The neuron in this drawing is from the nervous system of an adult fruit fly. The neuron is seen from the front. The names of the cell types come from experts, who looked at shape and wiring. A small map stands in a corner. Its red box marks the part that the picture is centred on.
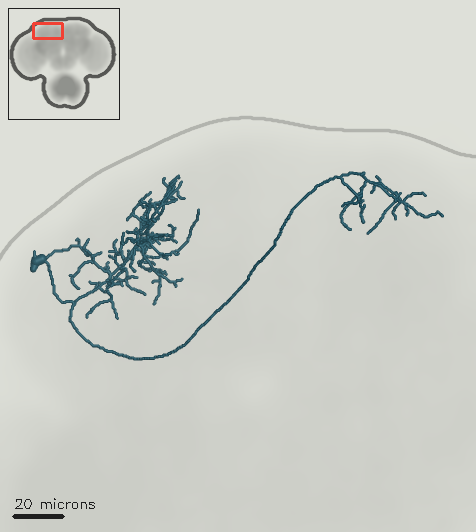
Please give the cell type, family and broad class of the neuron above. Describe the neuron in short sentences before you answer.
Its cell body lies on the left of the picture. By the scale bar it is about 170 microns wide in this view. Dozens of branch ends can be seen. The cell type is SLP128. Its family is hemilineage LHl2_dorsal. It is a central-brain intrinsic neuron.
